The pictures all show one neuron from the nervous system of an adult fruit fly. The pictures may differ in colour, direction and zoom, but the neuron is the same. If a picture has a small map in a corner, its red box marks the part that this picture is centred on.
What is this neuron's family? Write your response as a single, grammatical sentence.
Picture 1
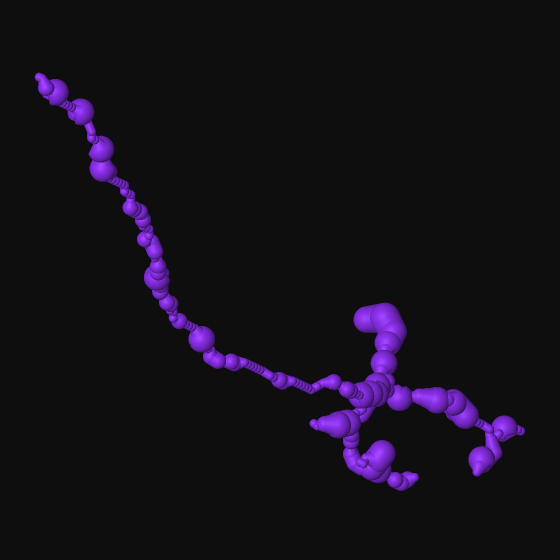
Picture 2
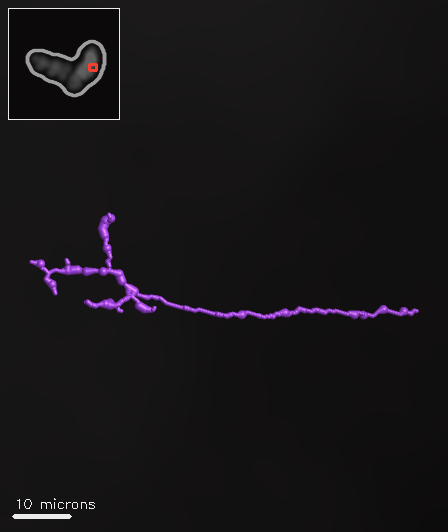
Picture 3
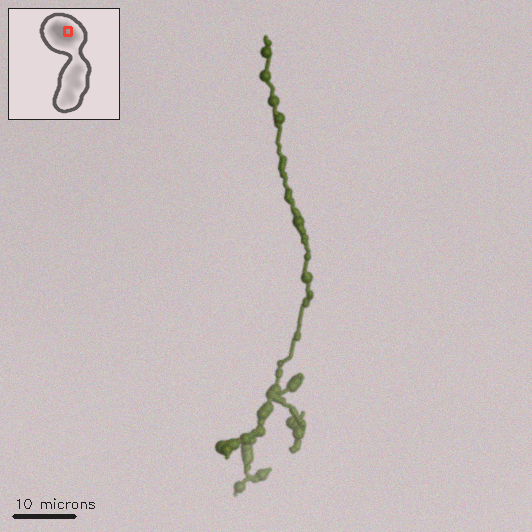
For this neuron, the family is class mechanosensory.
